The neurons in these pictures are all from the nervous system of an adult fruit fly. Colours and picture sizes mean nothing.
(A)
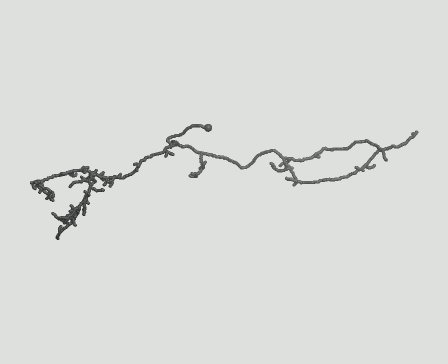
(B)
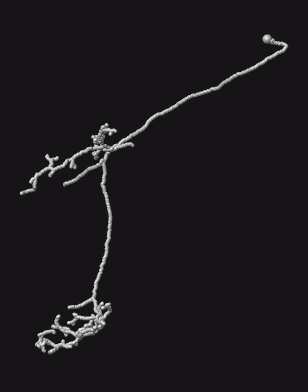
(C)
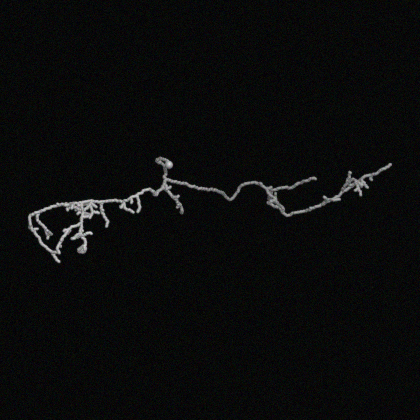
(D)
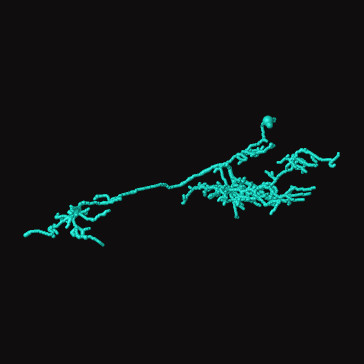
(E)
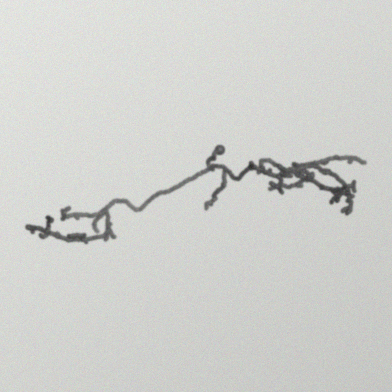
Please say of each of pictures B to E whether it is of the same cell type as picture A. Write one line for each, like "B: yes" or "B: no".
B: no
C: yes
D: no
E: yes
